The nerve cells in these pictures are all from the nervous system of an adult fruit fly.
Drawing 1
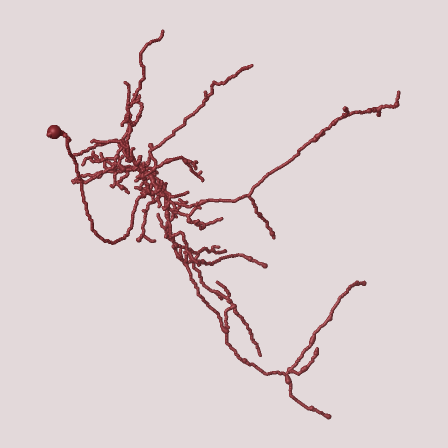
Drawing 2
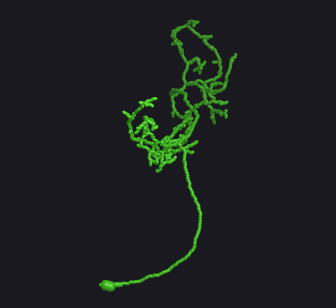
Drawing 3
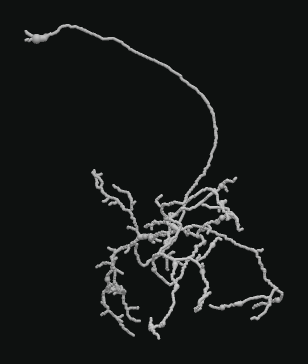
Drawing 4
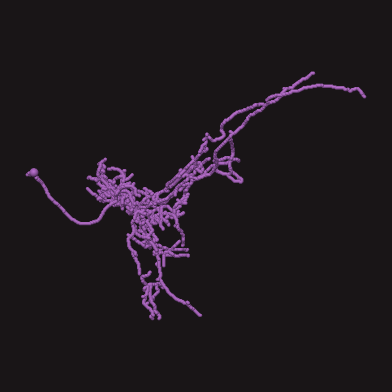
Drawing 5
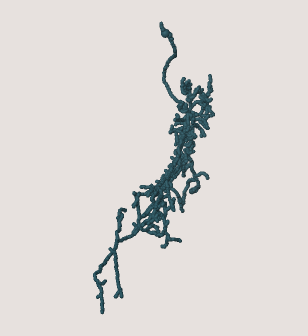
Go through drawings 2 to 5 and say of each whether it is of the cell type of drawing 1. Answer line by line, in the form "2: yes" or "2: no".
2: no
3: no
4: yes
5: yes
